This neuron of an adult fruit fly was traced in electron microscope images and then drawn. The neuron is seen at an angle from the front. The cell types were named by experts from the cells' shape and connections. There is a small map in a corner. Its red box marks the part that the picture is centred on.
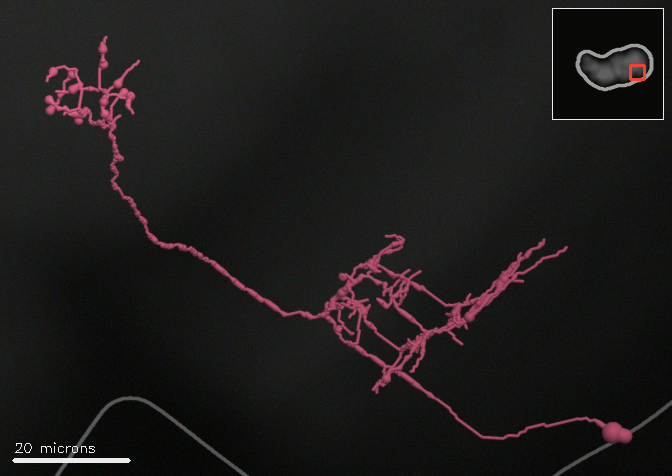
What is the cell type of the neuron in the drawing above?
Tm36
